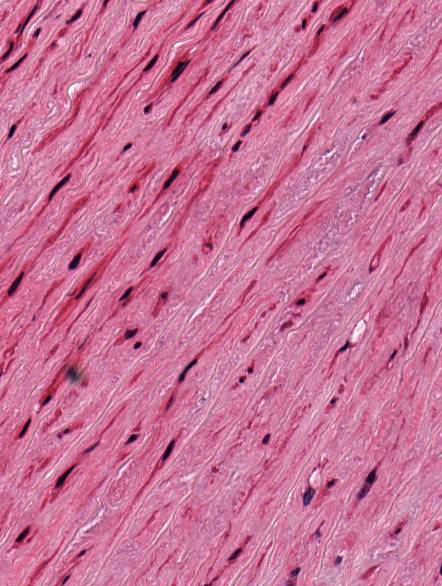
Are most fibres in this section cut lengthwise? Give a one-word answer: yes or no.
Yes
